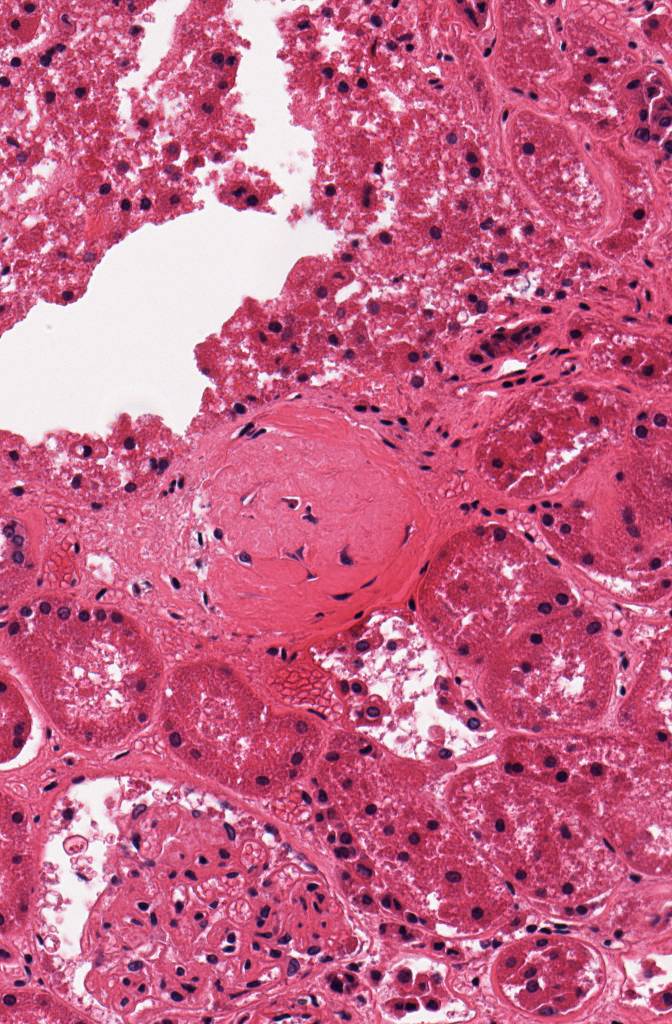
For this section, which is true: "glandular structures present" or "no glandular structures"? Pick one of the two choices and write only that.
Glandular structures present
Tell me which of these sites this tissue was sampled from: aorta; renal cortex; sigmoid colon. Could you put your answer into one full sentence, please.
From the renal cortex was taken the tissue in this section.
